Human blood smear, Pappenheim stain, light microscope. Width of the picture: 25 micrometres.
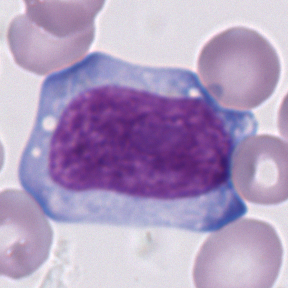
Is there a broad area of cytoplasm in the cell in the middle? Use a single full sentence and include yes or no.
Yes, its nucleus is set within plentiful cytoplasm.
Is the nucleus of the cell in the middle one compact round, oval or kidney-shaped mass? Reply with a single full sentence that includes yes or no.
Yes, the nucleus of the cell is compact, undivided and round, oval or kidney-shaped.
